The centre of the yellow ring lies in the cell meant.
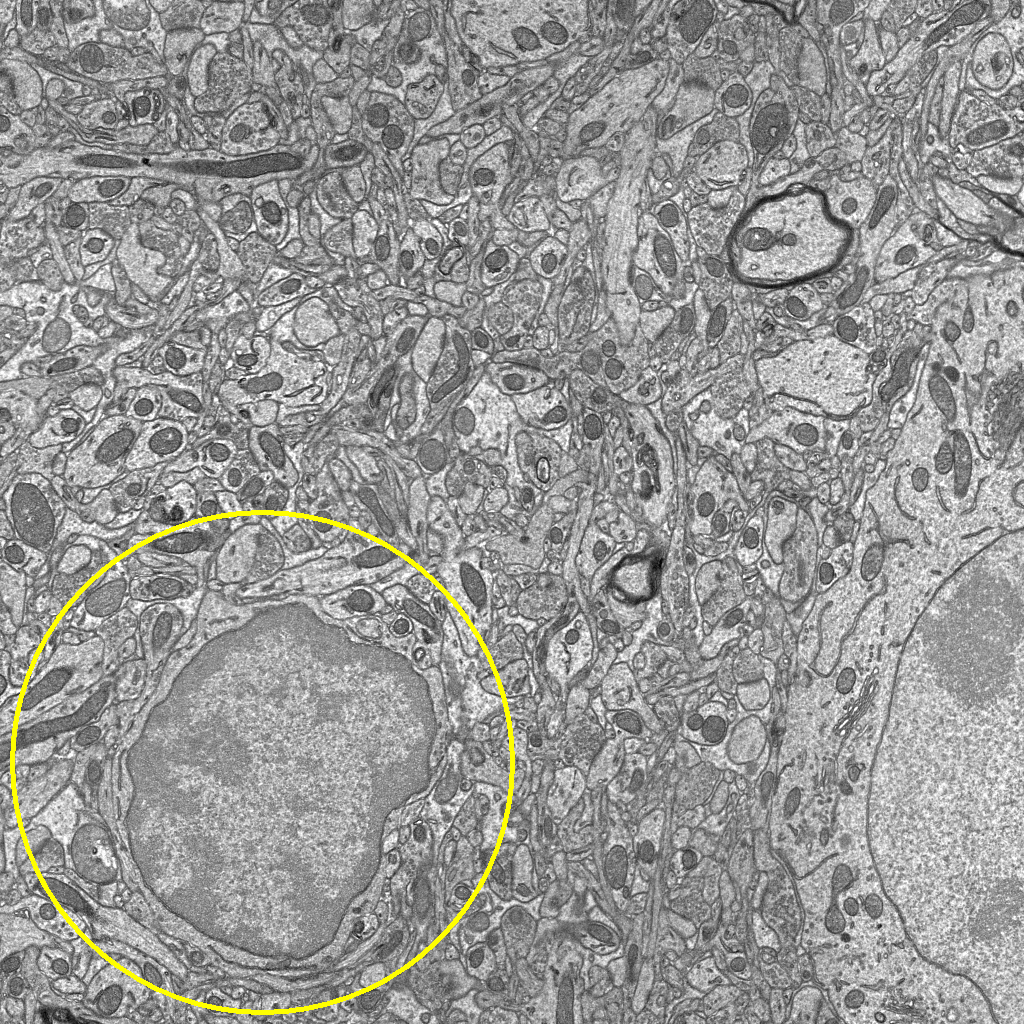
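Microglial cell. The nucleus, lying whole within the picture, is large and irregular in outline, with several shallow indentations. Its chromatin is mottled, darker patches scattered among paler areas. No stacks of rough endoplasmic reticulum appear in the cytoplasm.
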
